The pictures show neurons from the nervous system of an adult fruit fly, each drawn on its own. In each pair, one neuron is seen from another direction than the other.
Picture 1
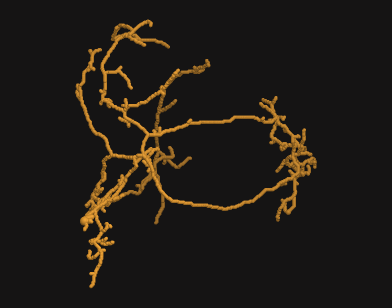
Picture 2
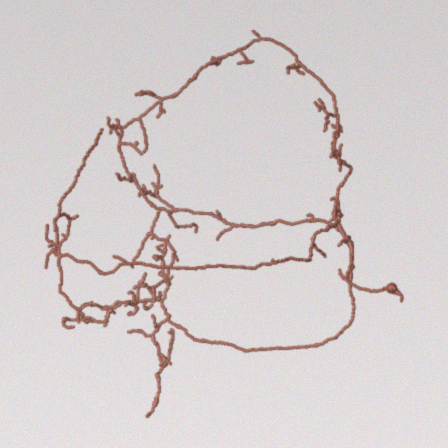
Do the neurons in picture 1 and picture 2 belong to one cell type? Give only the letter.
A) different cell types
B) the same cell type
B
